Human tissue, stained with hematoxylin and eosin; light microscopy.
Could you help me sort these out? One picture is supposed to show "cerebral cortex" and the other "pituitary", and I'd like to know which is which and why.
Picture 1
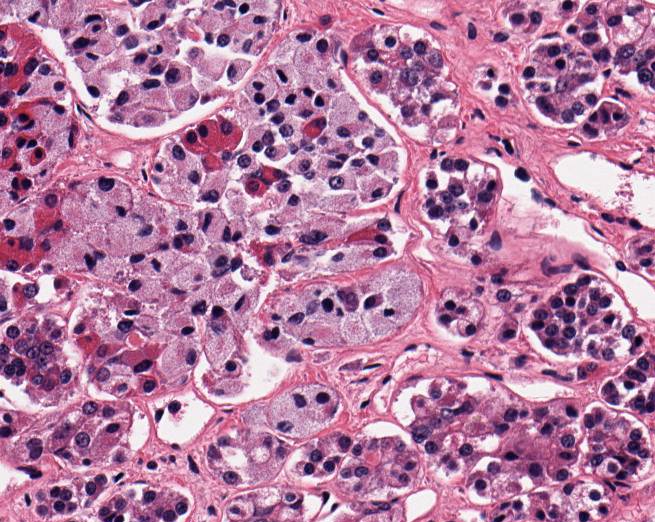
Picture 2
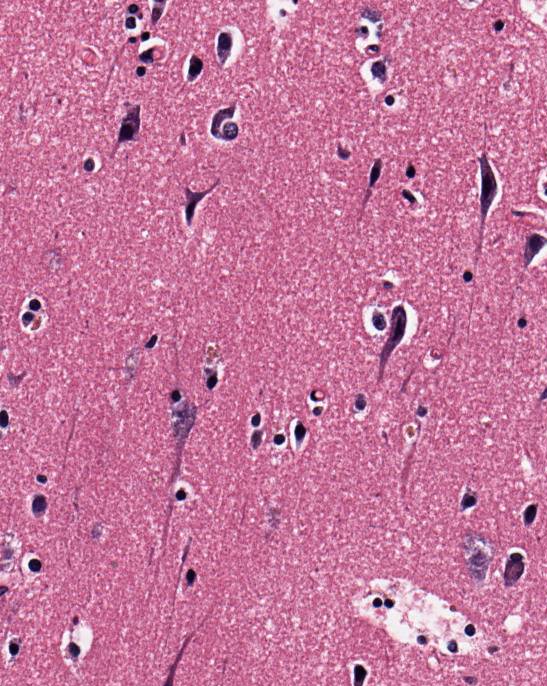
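You are looking at pituitary in picture 1 and cerebral cortex in picture 2. In the pituitary, cells sit in solid rounded nests with no central gland lumen, divided by thin pink fibrous septa. Most have pale lilac-grey granular cytoplasm, and scattered cells with bright red granular cytoplasm are commonest in the left half. The cerebral cortex, by contrast, is finely granular pink neuropil throughout, with no epithelium, glands or fat. Scattered pyramidal neurons have tapering processes running roughly vertically, top to bottom, and several of them are shrunken, angular and darkly stained. Small, round, dark glial nuclei are spread evenly across the field.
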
